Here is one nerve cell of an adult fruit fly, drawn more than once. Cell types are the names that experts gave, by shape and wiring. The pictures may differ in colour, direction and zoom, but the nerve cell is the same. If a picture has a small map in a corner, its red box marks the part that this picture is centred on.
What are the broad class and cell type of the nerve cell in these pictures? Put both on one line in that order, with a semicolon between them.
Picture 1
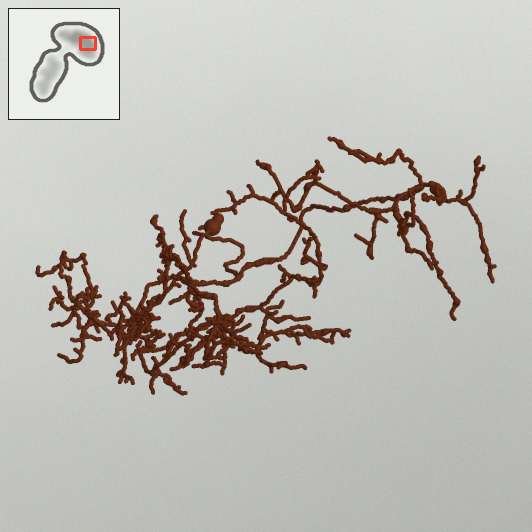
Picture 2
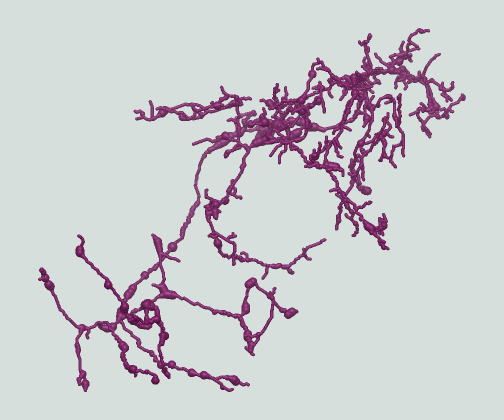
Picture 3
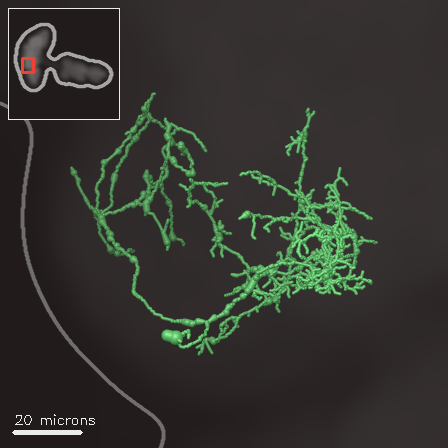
central-brain intrinsic neuron; CB2373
